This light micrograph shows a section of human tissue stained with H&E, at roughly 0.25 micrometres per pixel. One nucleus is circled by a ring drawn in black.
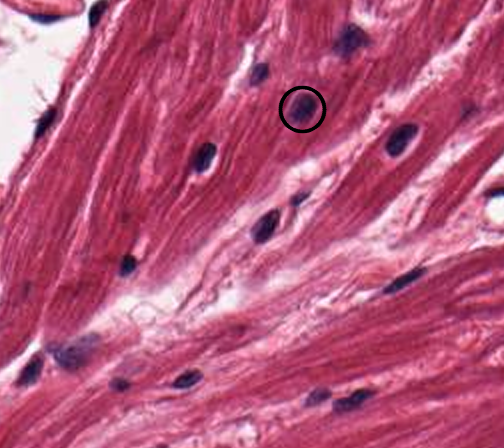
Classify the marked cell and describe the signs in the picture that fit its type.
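The marked nucleus belongs to a cardiomyocyte. The nucleus is oval and plump, stained dark purple, and sits in the middle of the fibre's width with pink cytoplasm on both sides. The nucleus is rounder and broader than the thin, elongated dark nuclei lying in the pale gaps between fibres nearby. The cell forms part of a long fibre lying parallel to neighbouring fibres, all running diagonally across the field and separated by narrow pale gaps.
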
